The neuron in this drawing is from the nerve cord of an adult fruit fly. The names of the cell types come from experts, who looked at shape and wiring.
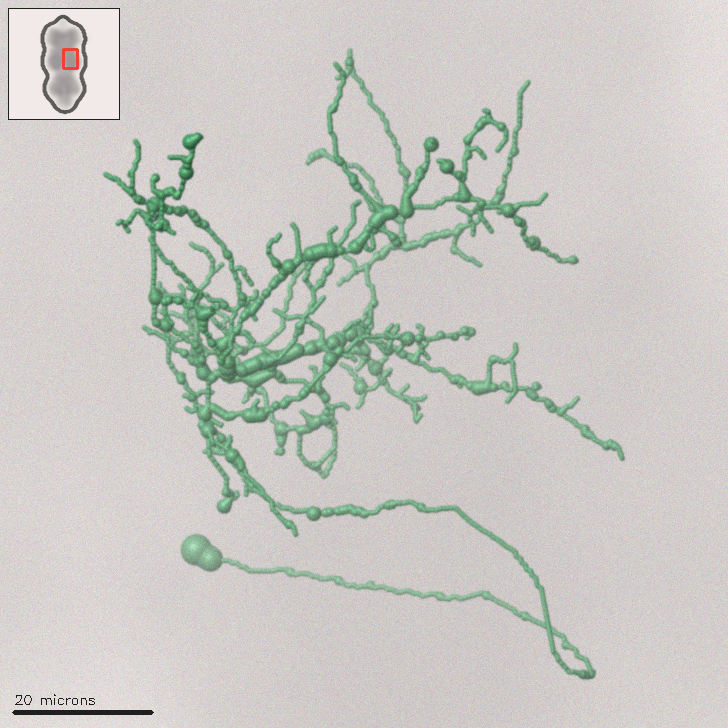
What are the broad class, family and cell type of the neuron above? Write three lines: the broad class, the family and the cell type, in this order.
nerve-cord intrinsic neuron
hemilineage 11B
IN11B025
